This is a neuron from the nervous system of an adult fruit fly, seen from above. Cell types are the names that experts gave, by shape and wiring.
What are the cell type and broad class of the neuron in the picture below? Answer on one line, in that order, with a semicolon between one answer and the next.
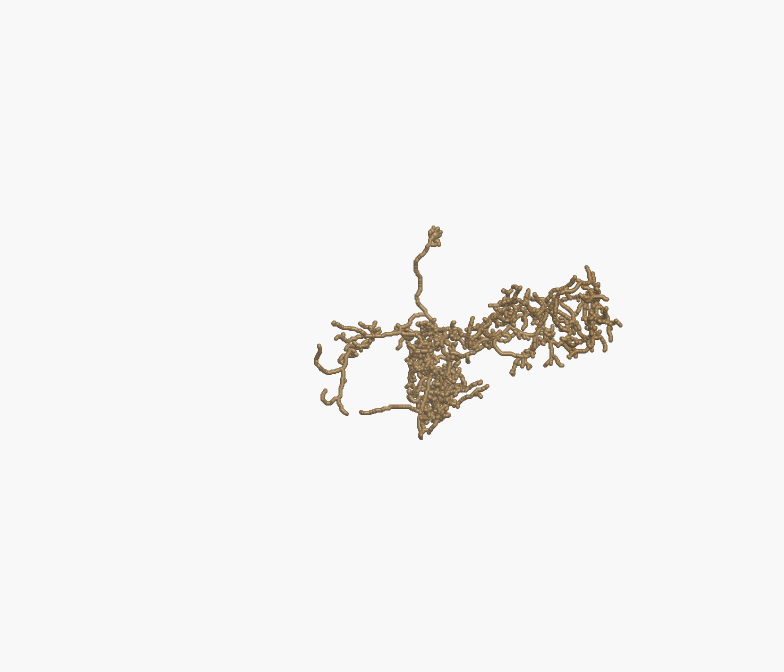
GNG301; central-brain intrinsic neuron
